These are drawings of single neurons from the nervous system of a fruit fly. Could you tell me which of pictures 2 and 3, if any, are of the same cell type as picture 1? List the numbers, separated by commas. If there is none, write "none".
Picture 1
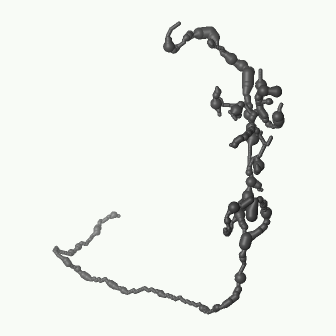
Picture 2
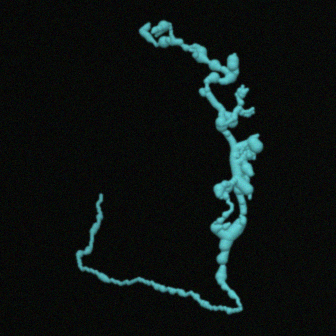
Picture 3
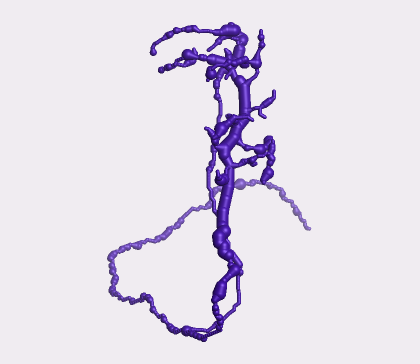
2, 3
